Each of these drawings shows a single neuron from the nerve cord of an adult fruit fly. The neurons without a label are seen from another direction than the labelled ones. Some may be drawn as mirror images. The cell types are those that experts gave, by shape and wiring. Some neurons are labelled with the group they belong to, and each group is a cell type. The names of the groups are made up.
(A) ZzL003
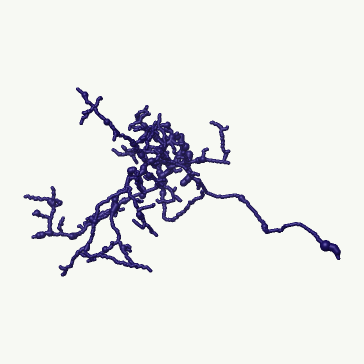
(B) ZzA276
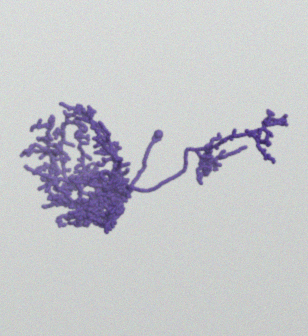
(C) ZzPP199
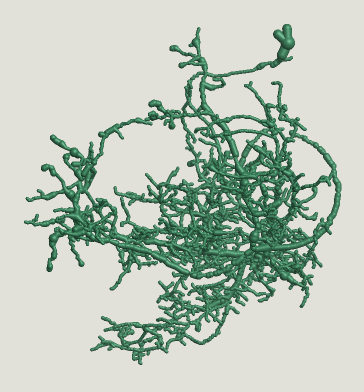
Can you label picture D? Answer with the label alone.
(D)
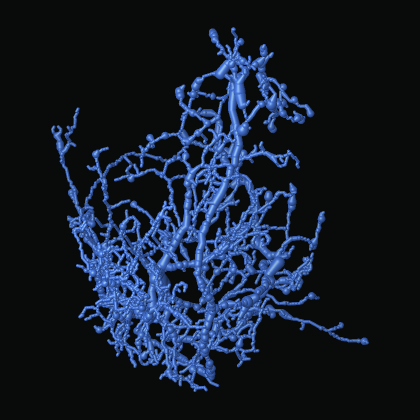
ZzPP199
